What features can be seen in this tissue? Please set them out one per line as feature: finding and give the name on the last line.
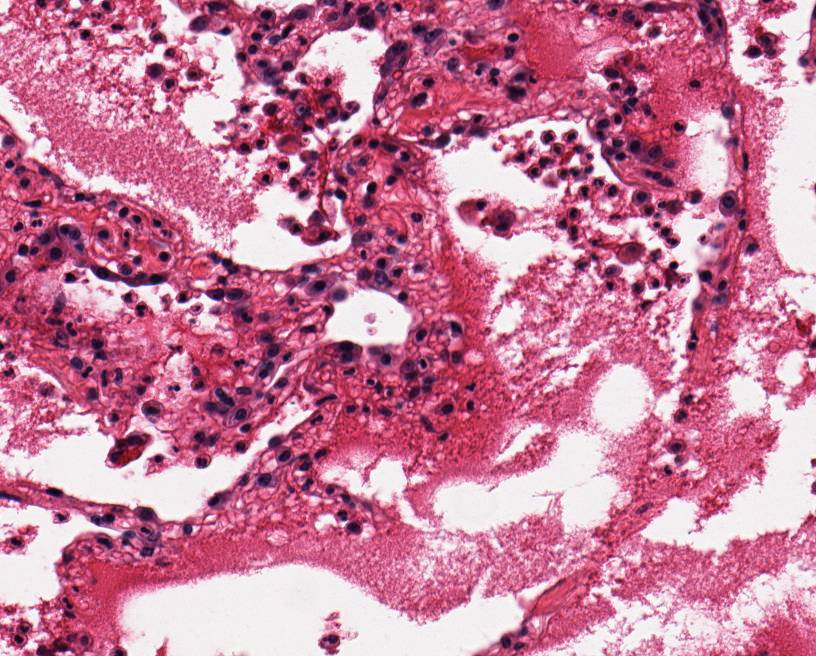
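Pattern: irregular branching cellular strands running across the field, separating spaces
Spaces: filled with pale pink, finely granular material
Strands: thick, crowded with many round to oval dark nuclei, most so at left and centre
Absent anywhere: glands, cartilage, smooth muscle bundles
Name: lung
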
